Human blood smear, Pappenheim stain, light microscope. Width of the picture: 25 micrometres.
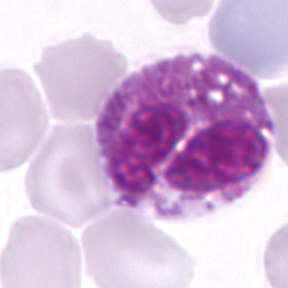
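Eosinophil, and what do I see in it? A nucleus divided into two lobes, and cytoplasm packed with coarse, round granules that are reddish-purple. Looking closer at the upper right, a few small clear spots lie among those granules.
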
